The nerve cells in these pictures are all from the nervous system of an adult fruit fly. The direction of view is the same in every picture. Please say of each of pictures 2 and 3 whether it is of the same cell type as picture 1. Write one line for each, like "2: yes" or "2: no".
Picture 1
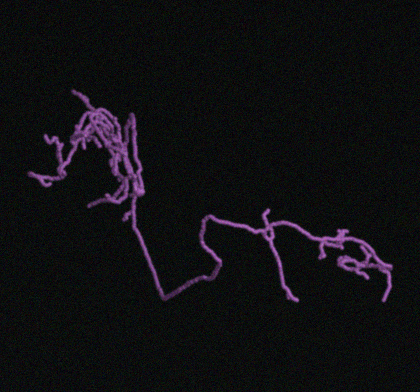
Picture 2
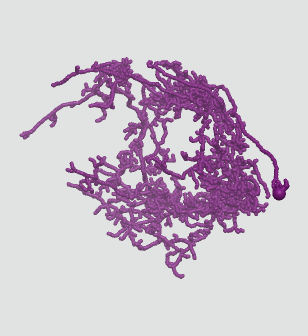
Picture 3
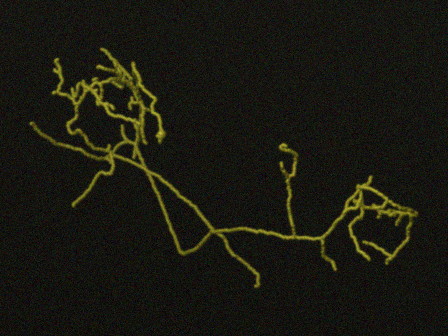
2: no
3: yes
